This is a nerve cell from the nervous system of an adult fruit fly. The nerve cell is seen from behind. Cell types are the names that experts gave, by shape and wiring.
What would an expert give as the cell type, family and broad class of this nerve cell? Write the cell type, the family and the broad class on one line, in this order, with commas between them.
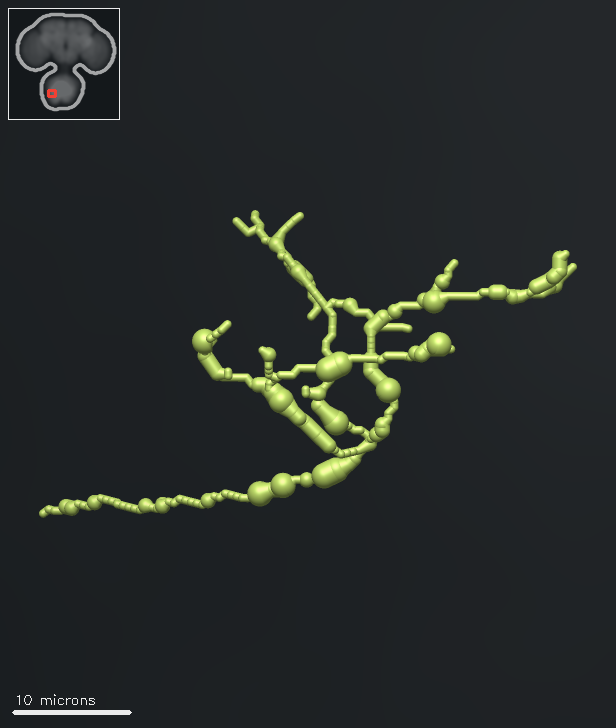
SNta37, class mechanosensory tactile, sensory neuron entering the nerve cord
